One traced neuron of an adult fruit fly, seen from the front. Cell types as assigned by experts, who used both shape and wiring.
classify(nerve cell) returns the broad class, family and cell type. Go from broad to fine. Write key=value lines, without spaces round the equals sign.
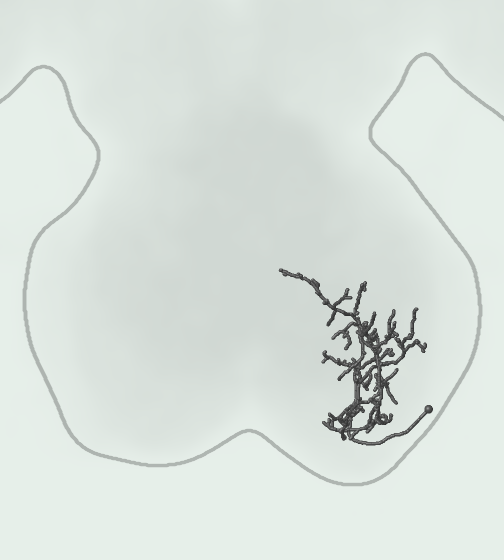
broad_class=nerve-cord intrinsic neuron
family=hemilineage 20A.22A
cell_type=IN20A.22A055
